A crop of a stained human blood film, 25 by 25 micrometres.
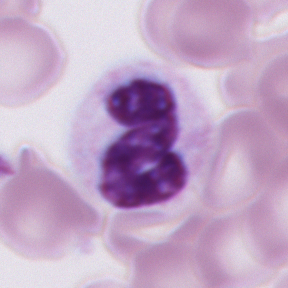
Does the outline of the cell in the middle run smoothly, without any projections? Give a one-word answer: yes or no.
Yes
